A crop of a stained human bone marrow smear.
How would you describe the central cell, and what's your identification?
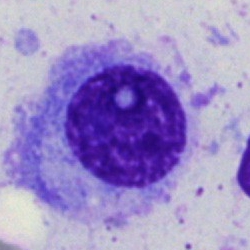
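Here the outline looks irregular, even ragged. The cytoplasm is broader on the left side of the nucleus than on its right. Chromatin stains dark purple throughout, and one pale round nucleolus sits in the upper part of the nucleus. This is a plasma cell.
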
